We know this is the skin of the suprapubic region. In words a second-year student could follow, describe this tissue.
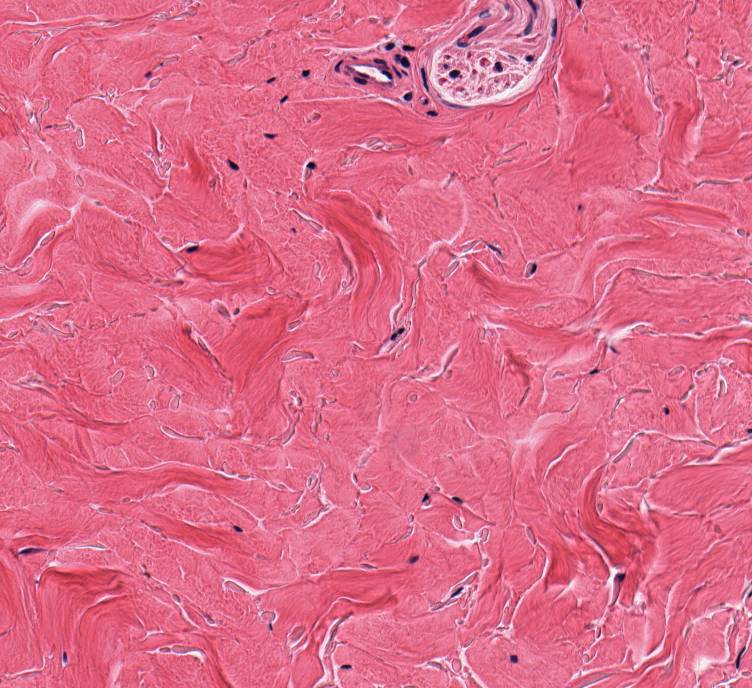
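Thick pink collagen bundles fill the entire field, running in many different directions. Narrow clear clefts separate the bundles throughout. Nuclei sparse, small, dark and elongated, lying between bundles. Just left of the nerve bundle: small vessel, empty lumen, dark nuclei in wall.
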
